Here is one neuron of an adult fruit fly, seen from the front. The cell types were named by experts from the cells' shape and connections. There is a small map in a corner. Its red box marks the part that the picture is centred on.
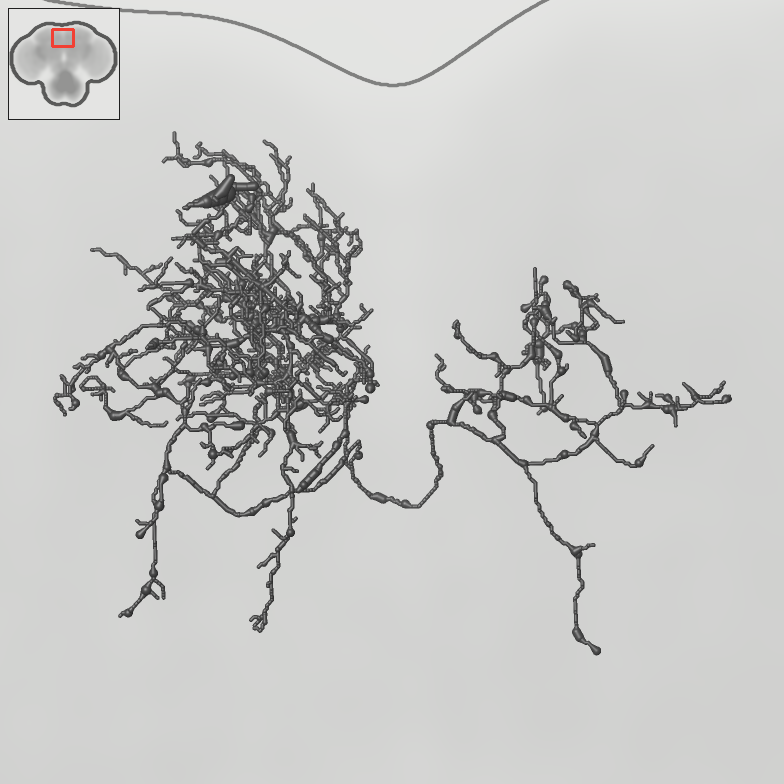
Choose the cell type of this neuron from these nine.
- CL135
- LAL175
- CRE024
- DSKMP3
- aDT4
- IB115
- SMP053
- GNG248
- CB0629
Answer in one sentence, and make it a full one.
It is SMP053 that names the cell type of this neuron.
